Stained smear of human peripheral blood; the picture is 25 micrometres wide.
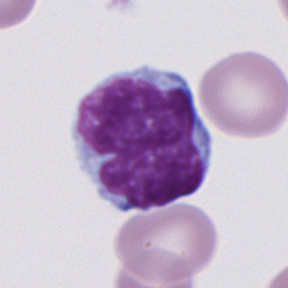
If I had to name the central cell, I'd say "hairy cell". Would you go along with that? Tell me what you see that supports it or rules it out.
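The nucleus fills about 80% of the cell's area, leaving the cytoplasm as only a narrow rim.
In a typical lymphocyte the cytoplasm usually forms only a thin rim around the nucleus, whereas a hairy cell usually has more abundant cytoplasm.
This is therefore a typical lymphocyte, and the name hairy cell does not fit. The chromatin is fairly dense and deep purple, with only small pale gaps, which also goes with typical lymphocyte.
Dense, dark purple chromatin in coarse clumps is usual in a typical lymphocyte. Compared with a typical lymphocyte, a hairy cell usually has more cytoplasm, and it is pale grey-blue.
The cytoplasm here is pale grey-blue too, so it is the small amount of cytoplasm, not its colour, that settles the question. The cell is about 13 micrometres across, with a roughly round outline and slightly uneven edges. No distinct granules and no vacuoles are seen in the cytoplasm, and a red cell lies just below, almost touching it.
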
